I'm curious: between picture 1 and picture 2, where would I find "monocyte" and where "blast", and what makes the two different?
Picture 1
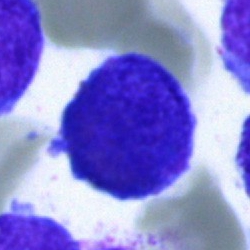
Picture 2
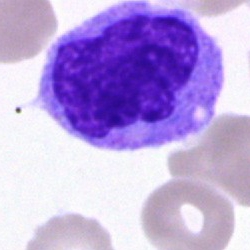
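Picture 1, blast; picture 2, monocyte. Nucleus: in picture 2 irregular and folded, notched along its lower edge, filling most of the cell and sitting toward the upper left.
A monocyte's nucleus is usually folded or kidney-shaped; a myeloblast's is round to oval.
Cytoplasm: in picture 1 no distinct paler rim around the nucleus, the whole cell staining deep blue-purple with a mottled, finely granular texture.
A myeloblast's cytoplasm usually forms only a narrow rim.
Vacuoles: none in picture 1; one small, round, clear vacuole near the right edge in picture 2.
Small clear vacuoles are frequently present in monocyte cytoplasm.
Outline: picture 1 round, with a small dark blue fragment against its left edge; picture 2 with a thin tail-like projection from its left edge. Surroundings: several pale red cells without nuclei around the monocyte, mostly toward the lower right.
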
